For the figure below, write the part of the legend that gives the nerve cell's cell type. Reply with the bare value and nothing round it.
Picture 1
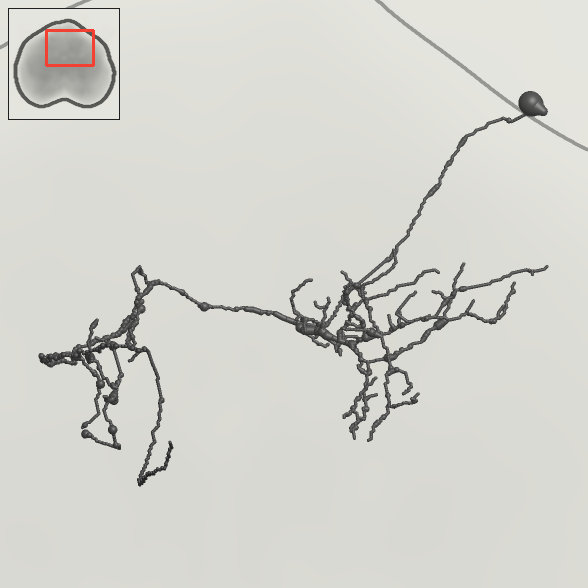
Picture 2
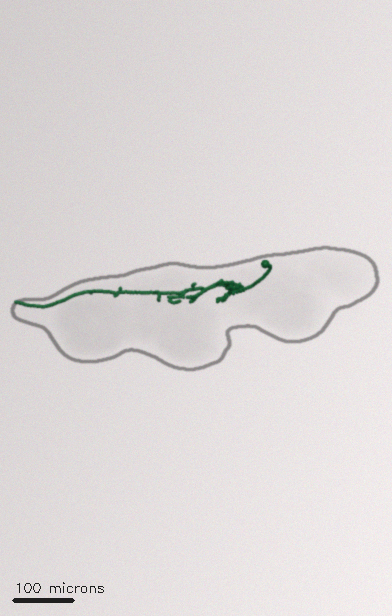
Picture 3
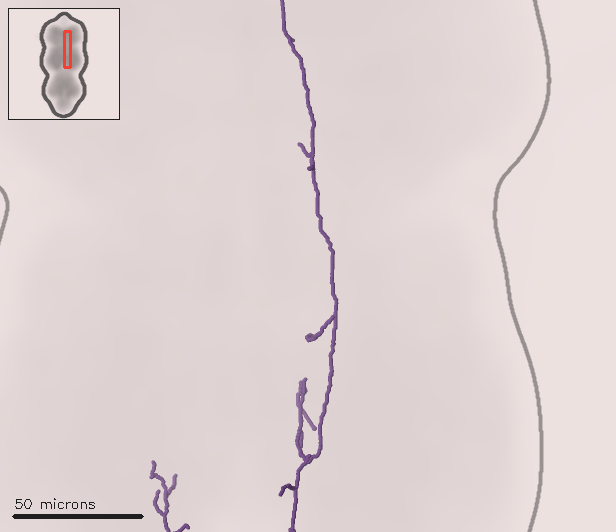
AN19B101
